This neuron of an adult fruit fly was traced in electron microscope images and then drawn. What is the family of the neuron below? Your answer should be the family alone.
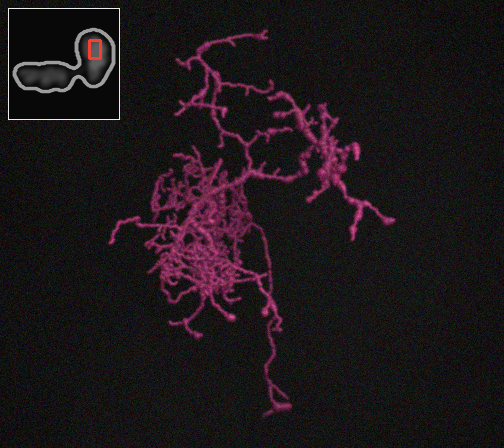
hemilineage VLPl&p1_lateral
